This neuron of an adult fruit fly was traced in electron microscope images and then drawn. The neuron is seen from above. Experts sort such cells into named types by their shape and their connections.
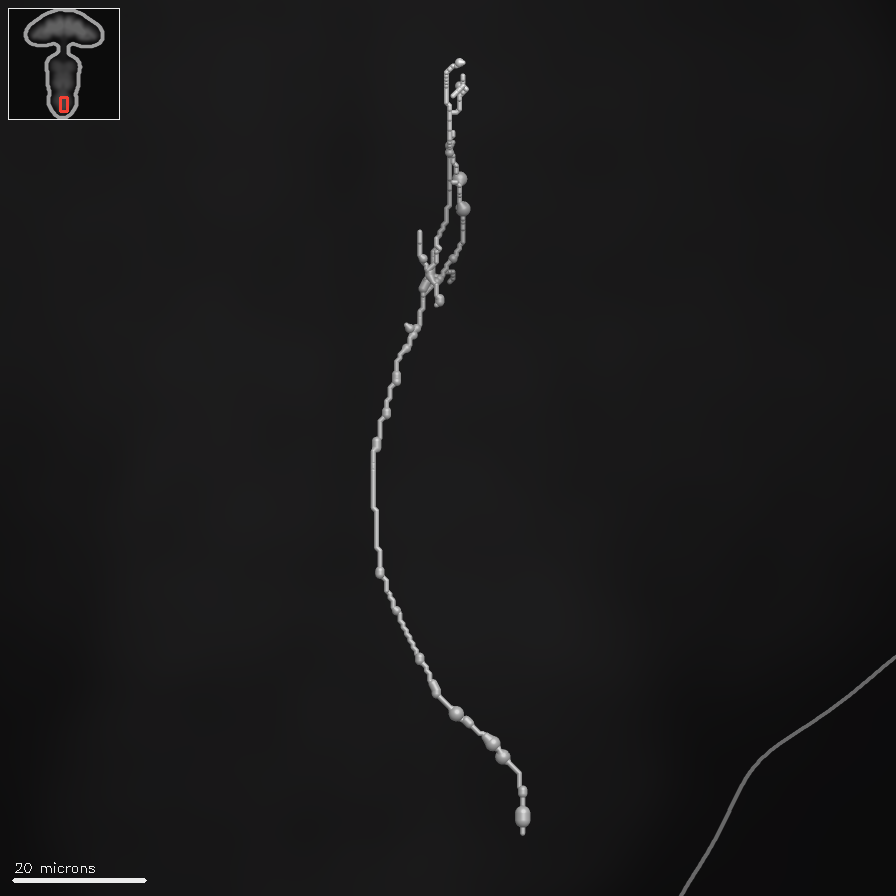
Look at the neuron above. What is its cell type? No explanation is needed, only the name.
LgLG1b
